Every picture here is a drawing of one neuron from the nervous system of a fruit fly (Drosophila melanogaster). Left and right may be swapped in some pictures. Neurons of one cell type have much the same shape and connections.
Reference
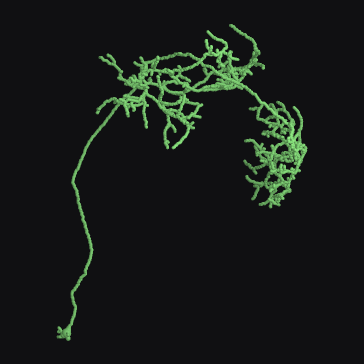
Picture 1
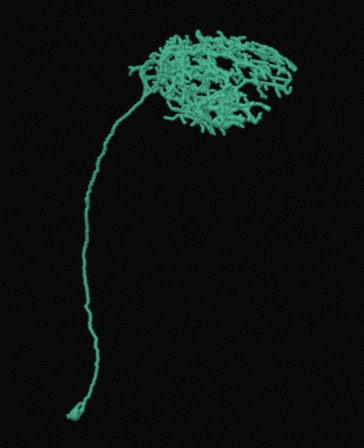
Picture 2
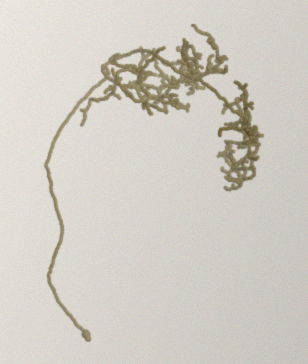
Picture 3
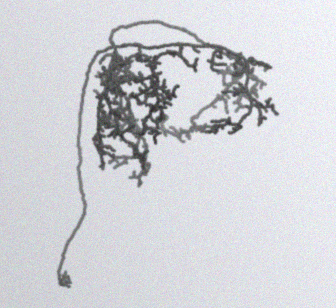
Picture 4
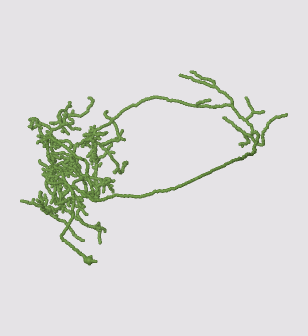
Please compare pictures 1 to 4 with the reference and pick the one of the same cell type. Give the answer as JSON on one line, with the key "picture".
{"picture": 2}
